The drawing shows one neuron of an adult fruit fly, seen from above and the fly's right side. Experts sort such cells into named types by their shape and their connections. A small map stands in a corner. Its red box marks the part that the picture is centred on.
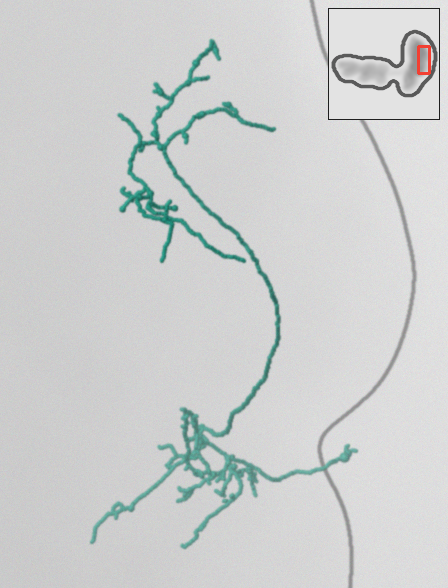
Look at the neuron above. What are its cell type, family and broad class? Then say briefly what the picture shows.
Its cell type is SMP737. Its family is hemilineage FLAa2. This is a central-brain intrinsic neuron. It is in the brain and does not reach the nerve cord. Its cell body lies at the lower right of the picture.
